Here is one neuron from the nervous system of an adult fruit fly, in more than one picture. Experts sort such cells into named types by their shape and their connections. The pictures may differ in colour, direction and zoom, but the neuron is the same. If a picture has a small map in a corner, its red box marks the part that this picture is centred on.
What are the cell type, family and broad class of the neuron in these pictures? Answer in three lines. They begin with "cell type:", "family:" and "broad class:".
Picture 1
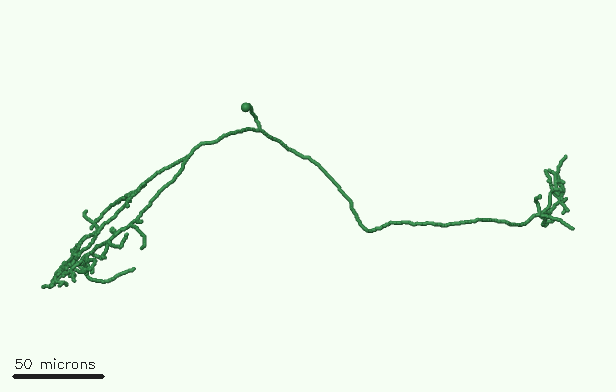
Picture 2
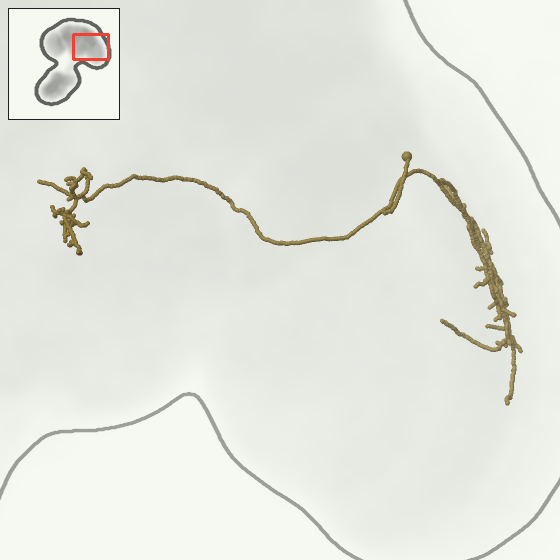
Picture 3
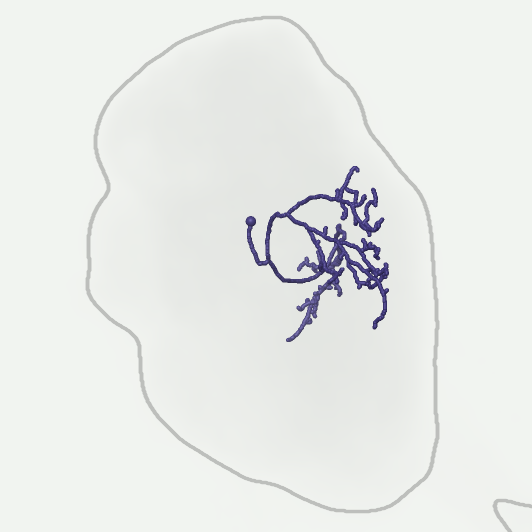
cell type: MeVP58
family: MeVP
broad class: visual projection neuron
